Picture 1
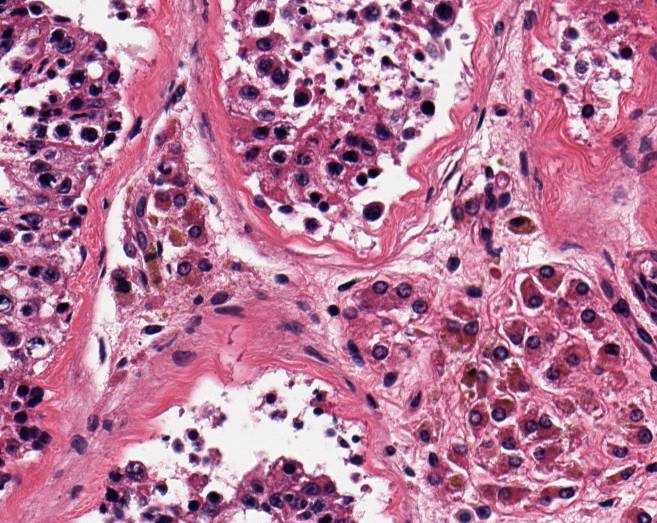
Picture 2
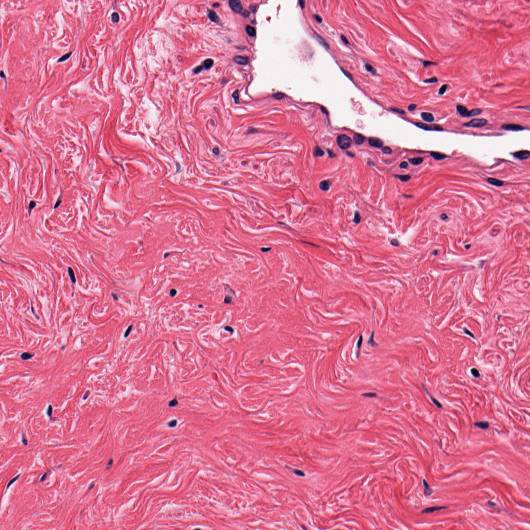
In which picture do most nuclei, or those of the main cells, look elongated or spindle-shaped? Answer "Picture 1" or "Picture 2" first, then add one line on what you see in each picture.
Picture 2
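In picture 1: The cells inside the units are loosely cohesive, with round dark nuclei scattered among clear spaces.
In picture 2: Small dark spindle-shaped nuclei lie sparsely and singly among the collagen bundles.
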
